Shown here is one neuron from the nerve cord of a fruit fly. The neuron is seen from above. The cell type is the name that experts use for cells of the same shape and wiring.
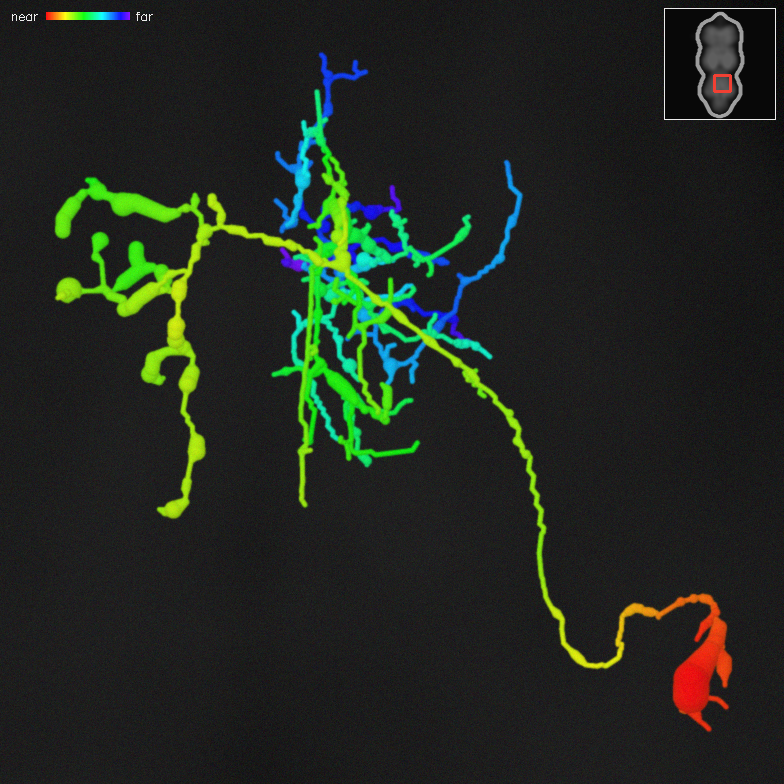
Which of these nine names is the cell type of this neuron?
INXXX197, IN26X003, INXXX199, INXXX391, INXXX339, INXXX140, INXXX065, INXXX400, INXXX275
INXXX391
